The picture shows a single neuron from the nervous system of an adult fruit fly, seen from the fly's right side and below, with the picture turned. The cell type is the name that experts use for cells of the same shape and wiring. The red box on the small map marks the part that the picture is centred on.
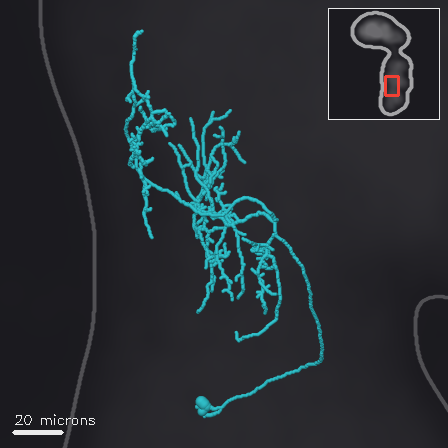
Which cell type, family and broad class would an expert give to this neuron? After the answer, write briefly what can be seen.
It is of cell type IN18B041. The family is hemilineage 18B. This is a nerve-cord intrinsic neuron. The cell body can be seen at the bottom of the picture. By the scale bar it is about 160 microns tall in this view. Dozens of branch ends can be seen.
